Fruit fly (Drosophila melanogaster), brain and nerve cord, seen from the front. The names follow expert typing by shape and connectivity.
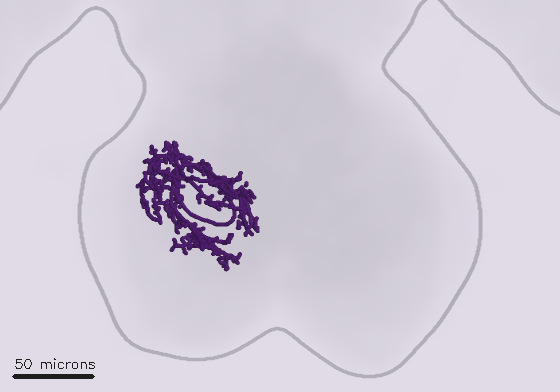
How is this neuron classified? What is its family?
hemilineage 17A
